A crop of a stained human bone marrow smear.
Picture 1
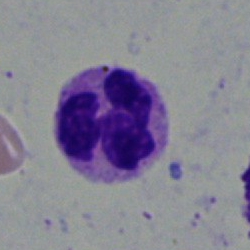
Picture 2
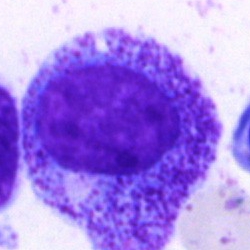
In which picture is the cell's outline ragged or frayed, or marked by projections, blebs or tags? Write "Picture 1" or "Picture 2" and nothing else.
Picture 2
